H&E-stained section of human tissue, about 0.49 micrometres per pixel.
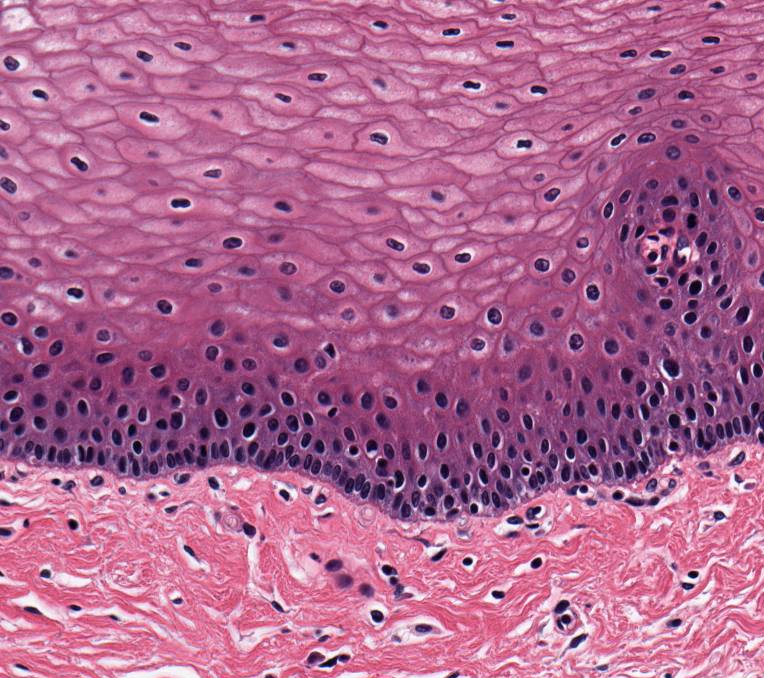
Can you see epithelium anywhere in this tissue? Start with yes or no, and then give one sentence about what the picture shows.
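Yes. A stratified squamous epithelium fills the upper two-thirds of the field, and connective tissue fills the lower third.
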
